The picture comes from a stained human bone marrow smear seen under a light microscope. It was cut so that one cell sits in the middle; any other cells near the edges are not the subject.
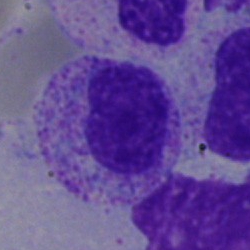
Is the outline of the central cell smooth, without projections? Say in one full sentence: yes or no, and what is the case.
Yes, the edge of this cell is smooth and even.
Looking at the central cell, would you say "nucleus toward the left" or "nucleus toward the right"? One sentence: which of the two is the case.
Toward the left of the nucleus extends most of the cytoplasm.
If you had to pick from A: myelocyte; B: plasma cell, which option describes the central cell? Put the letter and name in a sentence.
Answer key: option A, the middle cell being a myelocyte.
